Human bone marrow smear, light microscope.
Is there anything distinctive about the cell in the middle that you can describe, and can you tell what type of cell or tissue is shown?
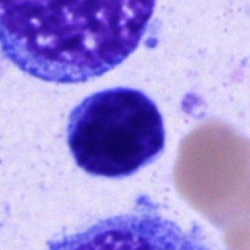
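Round in shape, the cell has a smooth outline. Almost no cytoplasm is visible around the nucleus. Throughout, the cell stains a deep, even blue-purple. Its chromatin is dense and dark, showing only faint clumping. This cell is a lymphocyte.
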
